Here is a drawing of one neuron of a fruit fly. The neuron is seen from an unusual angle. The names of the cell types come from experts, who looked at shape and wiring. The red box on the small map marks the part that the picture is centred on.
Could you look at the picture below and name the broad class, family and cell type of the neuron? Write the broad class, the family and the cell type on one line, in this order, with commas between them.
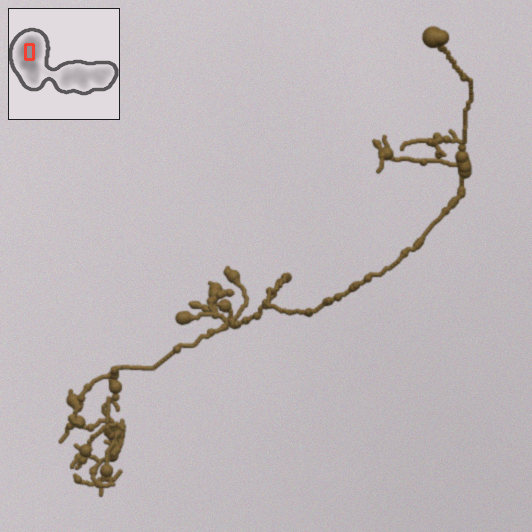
central-brain intrinsic neuron, class CX, PFNp_c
